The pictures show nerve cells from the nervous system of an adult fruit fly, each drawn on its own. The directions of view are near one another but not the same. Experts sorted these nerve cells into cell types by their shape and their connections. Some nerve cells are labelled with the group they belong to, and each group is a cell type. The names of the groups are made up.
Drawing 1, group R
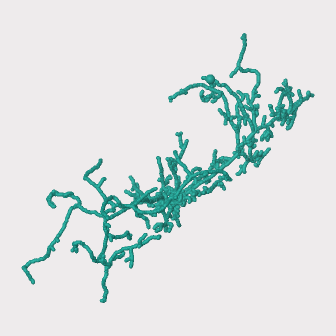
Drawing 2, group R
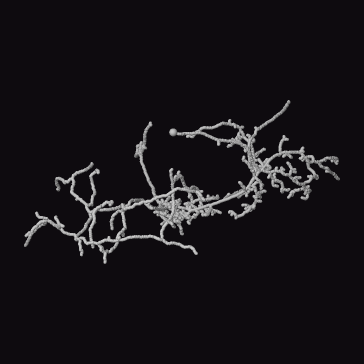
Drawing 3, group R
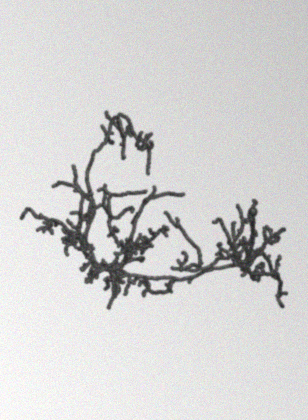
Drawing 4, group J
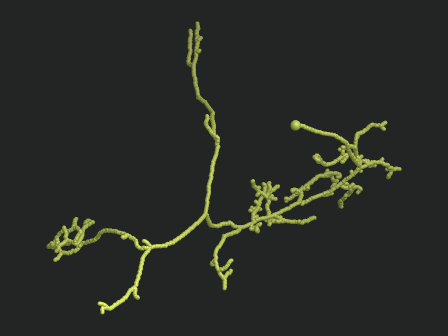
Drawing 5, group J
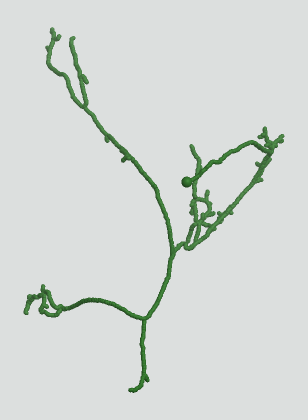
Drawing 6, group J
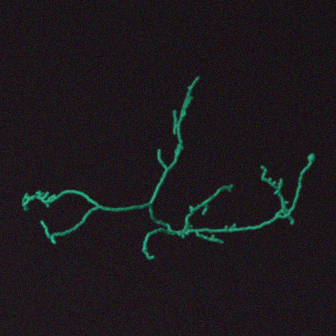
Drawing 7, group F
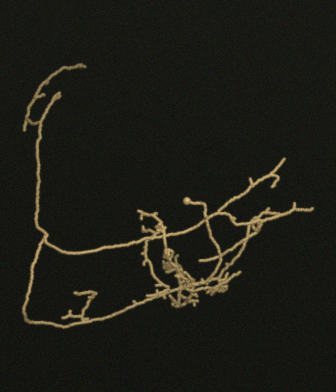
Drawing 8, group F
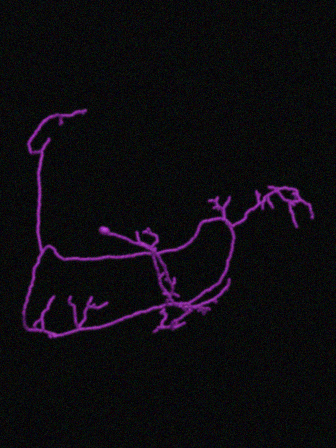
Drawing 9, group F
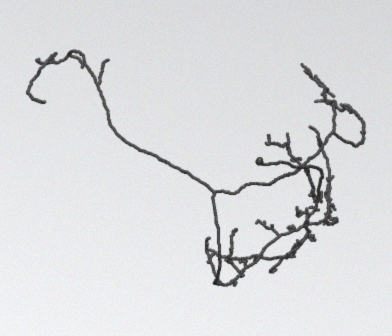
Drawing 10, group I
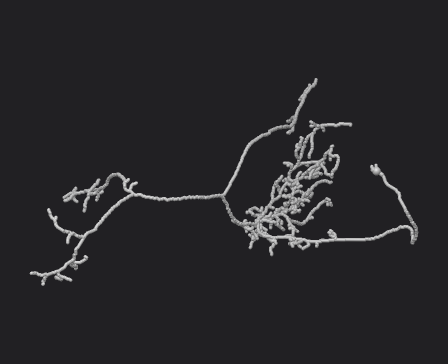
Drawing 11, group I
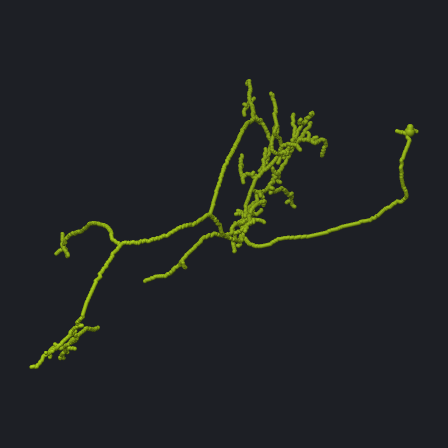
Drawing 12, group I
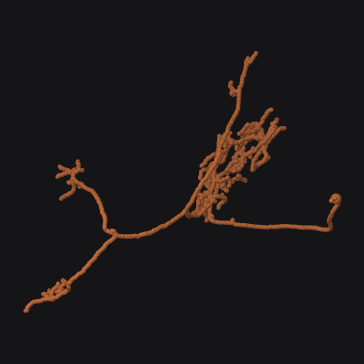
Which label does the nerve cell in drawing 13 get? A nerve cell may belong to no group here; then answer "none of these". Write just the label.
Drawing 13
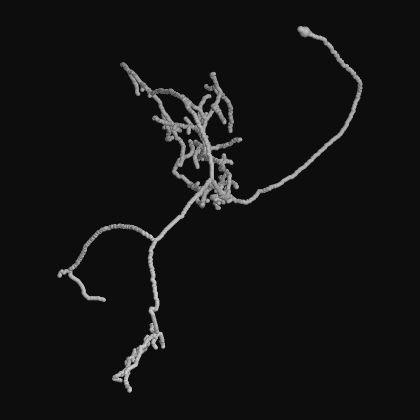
group I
